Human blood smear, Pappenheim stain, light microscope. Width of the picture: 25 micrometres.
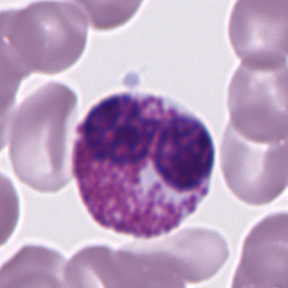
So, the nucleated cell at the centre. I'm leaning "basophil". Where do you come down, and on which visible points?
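Start with the nucleus: its two lobes lie in the upper half of the cell, with dense dark purple chromatin and no nucleoli.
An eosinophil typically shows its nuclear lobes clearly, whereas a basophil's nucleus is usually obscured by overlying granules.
Visible lobes go with eosinophil, against basophil.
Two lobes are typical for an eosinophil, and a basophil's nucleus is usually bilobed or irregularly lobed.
The lobe count fits both. Next, the cytoplasm is packed with coarse reddish-pink granules, apart from a small pale, granule-poor patch just below where the two lobes meet.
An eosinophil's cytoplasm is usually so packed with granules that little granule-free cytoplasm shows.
That packing goes with eosinophil. The name basophil does not fit; the cell is an eosinophil.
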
